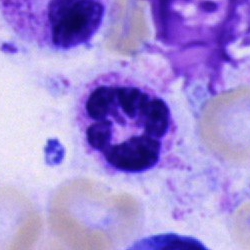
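Segmented neutrophil in the centre of a stained human bone marrow smear. First, the nucleus is divided into several lobes that form a ring around a pale centre. Second, its chromatin is dense and stains a very dark purple. Third, a narrow rim of pale cytoplasm encloses the nucleus. Finally, that cytoplasm carries fine pinkish-purple granules.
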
